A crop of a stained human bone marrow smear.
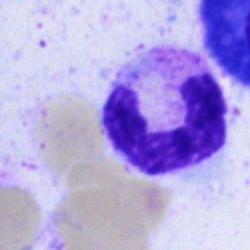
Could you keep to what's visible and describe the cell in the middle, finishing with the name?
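Looking at the nucleus first, I see it bent into a curved band shaped like a U, with its opening turned upward. Its chromatin looks dark purple and coarsely clumped. I can't make out any nucleoli. This one is a band neutrophil.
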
